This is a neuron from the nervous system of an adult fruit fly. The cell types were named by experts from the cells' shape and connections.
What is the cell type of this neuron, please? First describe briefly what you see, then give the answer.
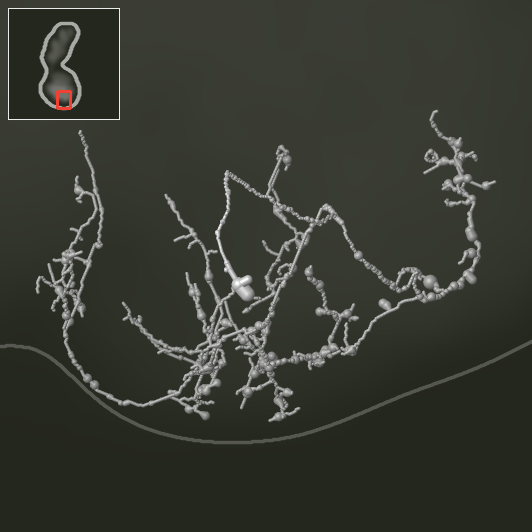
The cell body is in the middle of the picture. The picture shows dozens of branch ends. This is a central-brain intrinsic neuron. The cell type is SMP030.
